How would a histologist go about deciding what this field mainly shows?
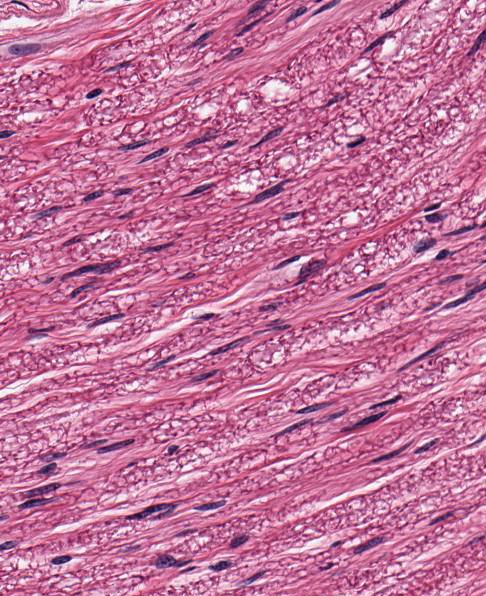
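My reading: nerve fascicle. Slender fibres run in parallel, gently wavy rows from lower left to upper right across the whole field, and they show no cross-striations. The scattered nuclei are elongated, dark purple and spindle-shaped, lined up with the fibres.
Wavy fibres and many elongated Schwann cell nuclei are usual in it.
Much of the tissue has a pale pink, finely netted, foamy texture, not solid eosinophilic cytoplasm.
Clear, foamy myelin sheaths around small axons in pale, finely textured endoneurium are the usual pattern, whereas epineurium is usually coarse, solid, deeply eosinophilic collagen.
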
